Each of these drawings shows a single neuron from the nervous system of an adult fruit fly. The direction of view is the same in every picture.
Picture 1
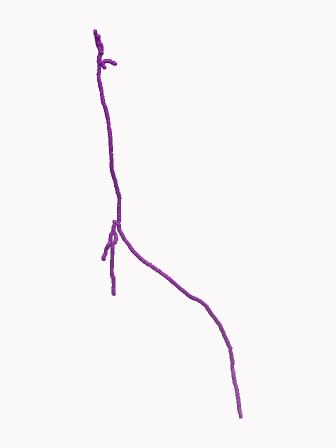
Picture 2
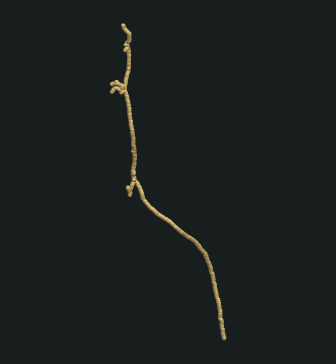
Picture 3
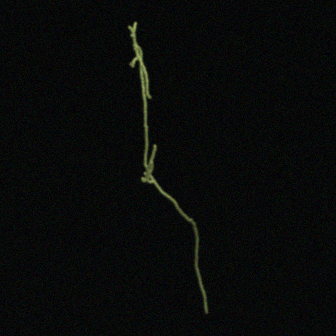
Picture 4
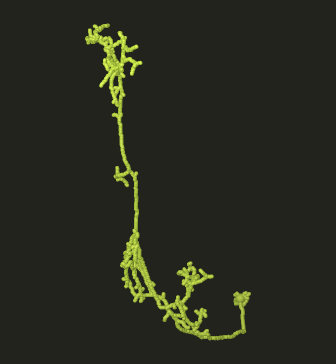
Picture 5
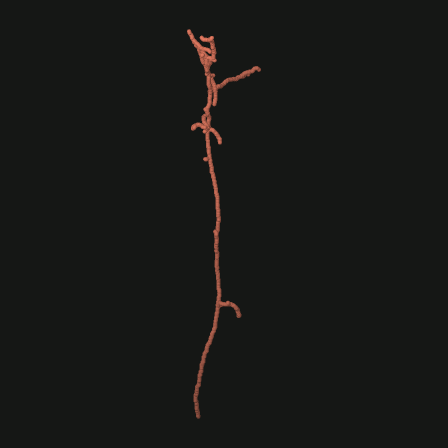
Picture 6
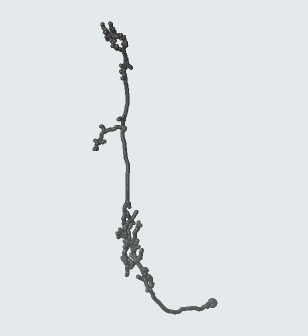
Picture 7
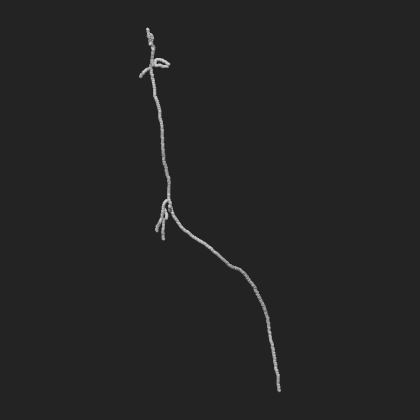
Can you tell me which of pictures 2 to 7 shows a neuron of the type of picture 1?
Picture 7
